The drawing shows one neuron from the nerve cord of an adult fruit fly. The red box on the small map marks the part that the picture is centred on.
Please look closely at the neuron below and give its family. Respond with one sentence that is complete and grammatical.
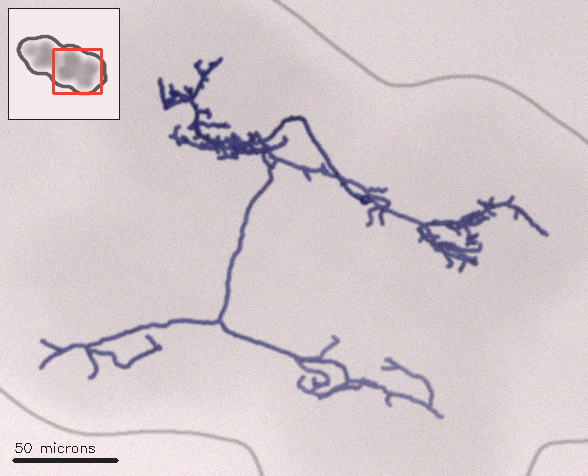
The neuron takes hemilineage 08B as its family.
